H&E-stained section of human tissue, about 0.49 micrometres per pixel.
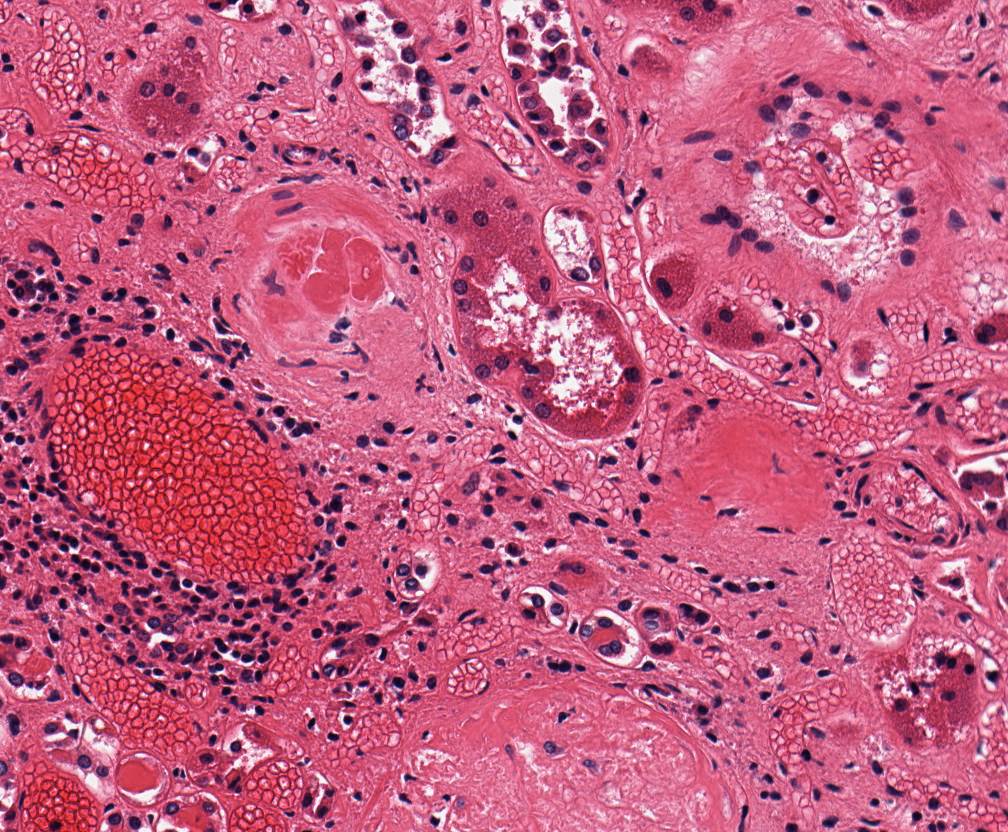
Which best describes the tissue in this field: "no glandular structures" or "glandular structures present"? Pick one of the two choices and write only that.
Glandular structures present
